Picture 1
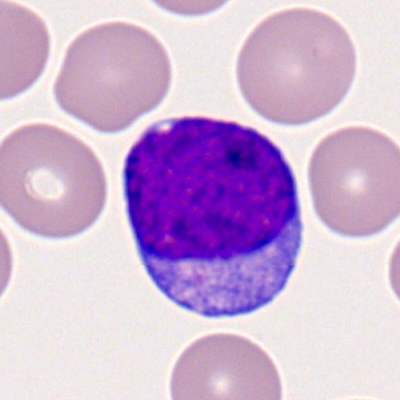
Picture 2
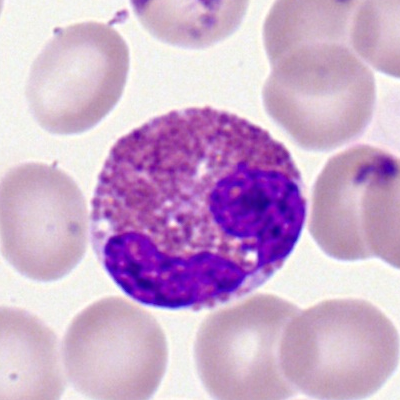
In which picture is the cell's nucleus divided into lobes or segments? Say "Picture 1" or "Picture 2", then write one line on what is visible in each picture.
Picture 2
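Picture 1: The nucleus is single and unlobed, filling the upper part of the cell.
Picture 2: The nucleus has two lobes.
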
